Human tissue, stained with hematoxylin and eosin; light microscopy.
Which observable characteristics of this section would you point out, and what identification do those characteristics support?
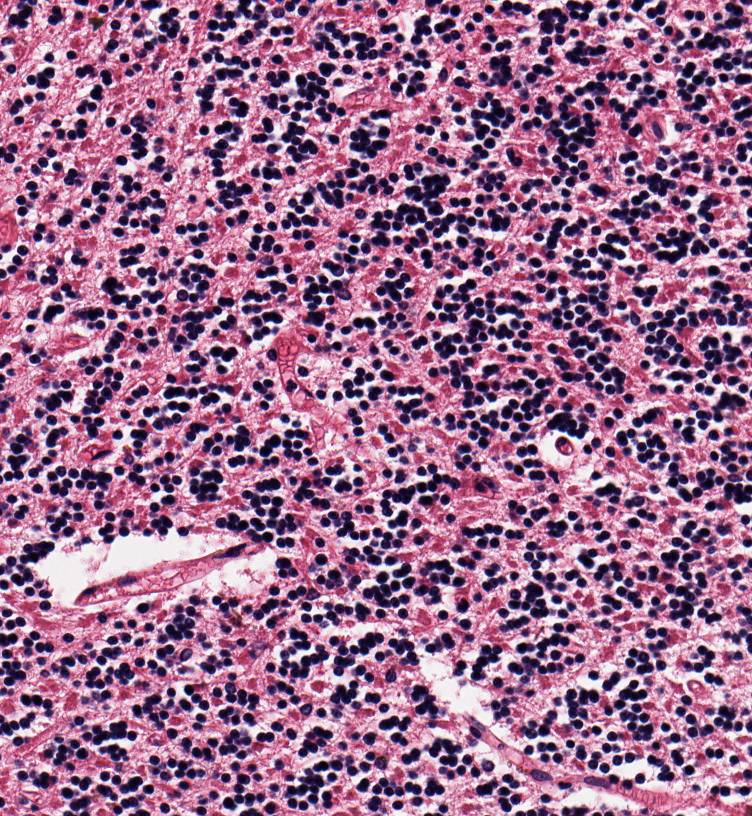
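Predominant cells: small, round, darkly staining nuclei with very little visible cytoplasm. Between these clustered nuclei, pink, finely fibrillary material forms irregular, cell-poor islands. A thin vessel runs diagonally down toward the lower right corner, and just right of centre a small round clear space holds a single small structure. The section is cerebellum.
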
